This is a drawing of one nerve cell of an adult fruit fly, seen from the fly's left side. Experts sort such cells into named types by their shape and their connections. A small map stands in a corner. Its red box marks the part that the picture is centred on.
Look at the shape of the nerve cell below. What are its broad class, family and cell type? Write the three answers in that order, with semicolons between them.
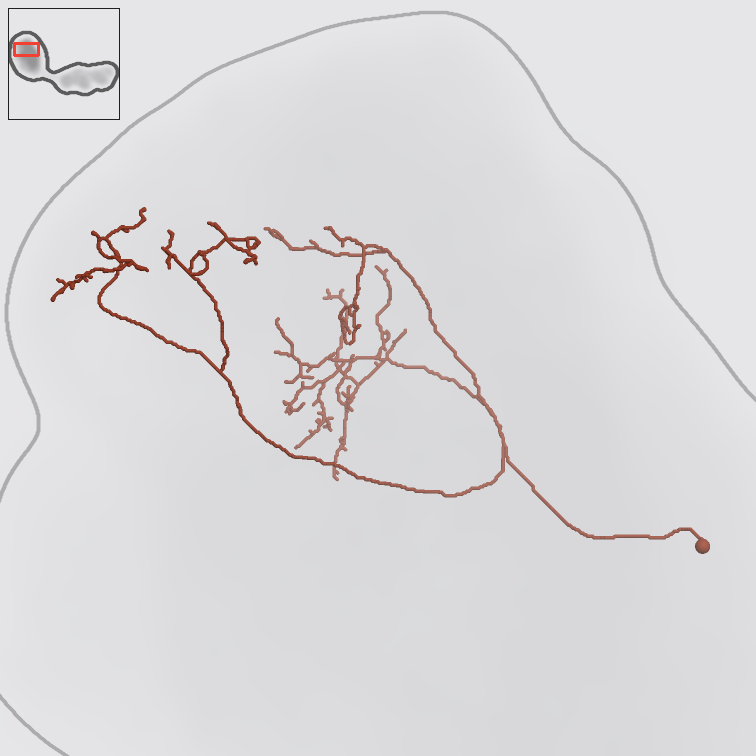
central-brain intrinsic neuron; hemilineage VLPl&p1_posterior; AVLP497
